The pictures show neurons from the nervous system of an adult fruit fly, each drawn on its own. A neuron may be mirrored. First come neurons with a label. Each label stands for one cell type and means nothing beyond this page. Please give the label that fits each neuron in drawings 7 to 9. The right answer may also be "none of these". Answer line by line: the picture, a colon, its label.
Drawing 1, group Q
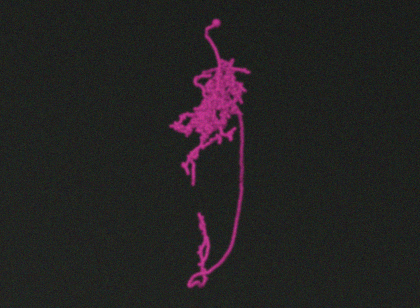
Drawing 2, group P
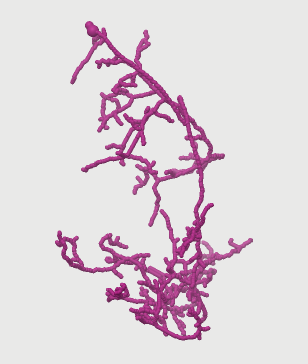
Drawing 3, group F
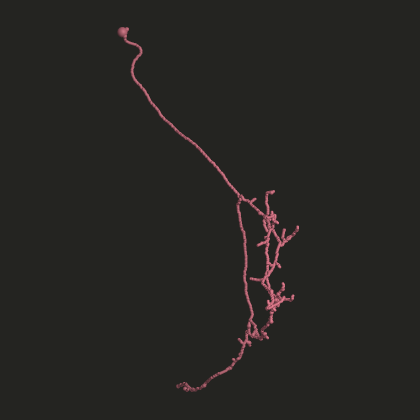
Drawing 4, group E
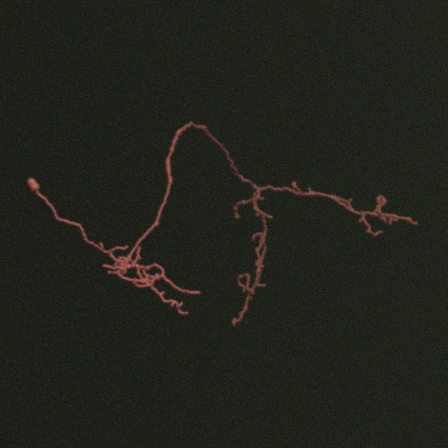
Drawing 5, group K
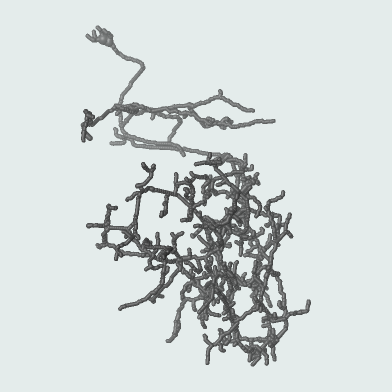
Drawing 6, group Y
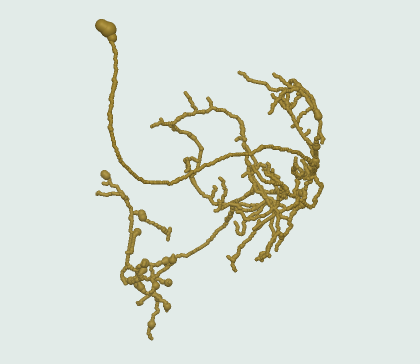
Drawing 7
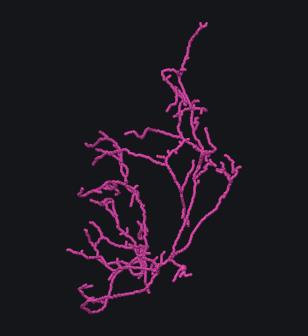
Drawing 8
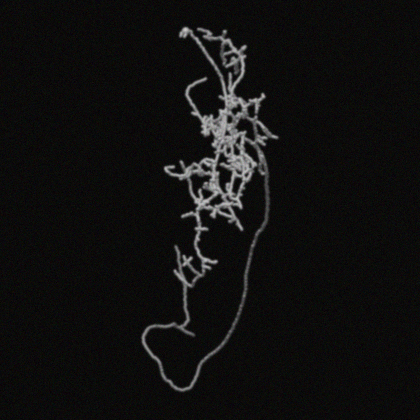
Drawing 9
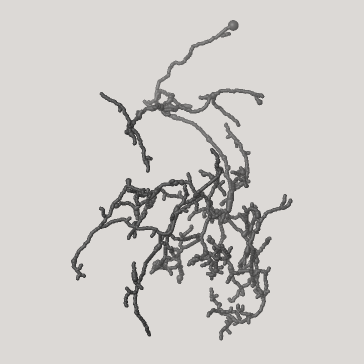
7: none of these
8: group Q
9: group K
